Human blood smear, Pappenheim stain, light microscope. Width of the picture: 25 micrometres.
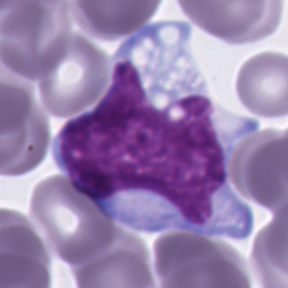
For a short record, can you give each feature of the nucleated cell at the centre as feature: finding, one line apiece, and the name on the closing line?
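Nucleus: more than half of the cell
Chromatin: dark purple, mottled
Cytoplasm: pale blue
Vacuoles: clear, clustered above the nucleus
Identity: monocyte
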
